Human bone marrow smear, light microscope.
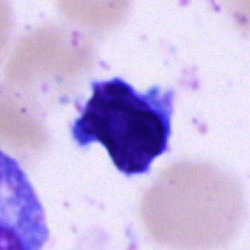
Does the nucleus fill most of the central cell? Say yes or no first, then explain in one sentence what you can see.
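Yes. Cytoplasm is scant, seen only as small pale blue areas at the margins.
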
